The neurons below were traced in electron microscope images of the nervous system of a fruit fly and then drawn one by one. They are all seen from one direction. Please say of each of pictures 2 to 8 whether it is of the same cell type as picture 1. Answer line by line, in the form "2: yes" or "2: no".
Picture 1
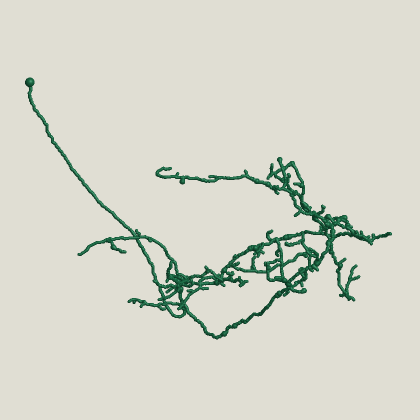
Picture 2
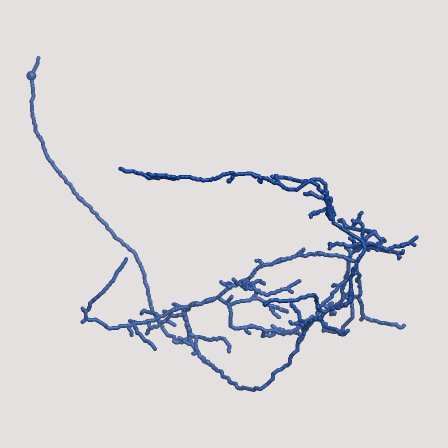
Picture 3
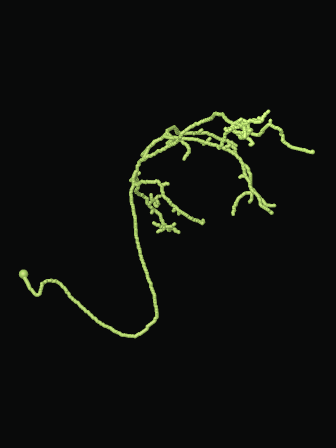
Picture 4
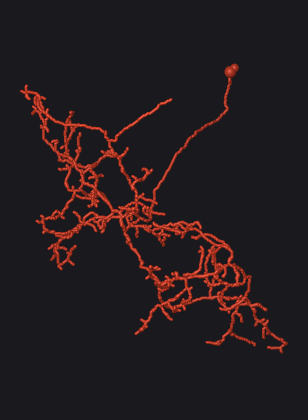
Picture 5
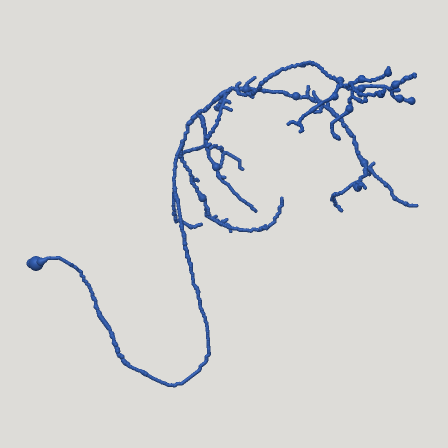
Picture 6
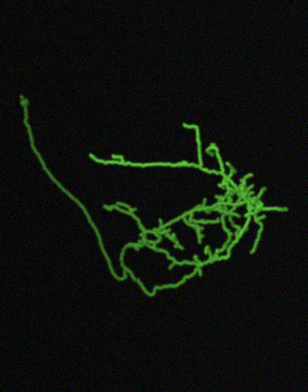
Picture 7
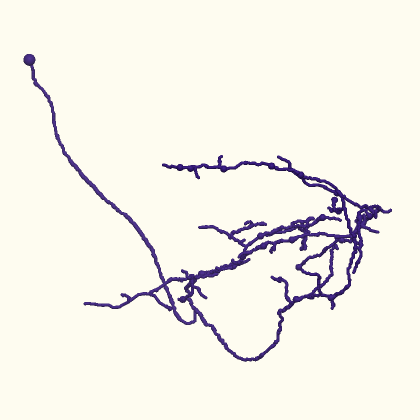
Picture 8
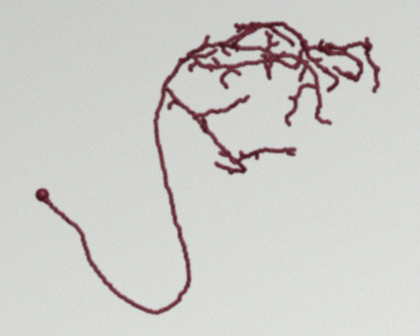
2: yes
3: no
4: no
5: no
6: yes
7: yes
8: no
